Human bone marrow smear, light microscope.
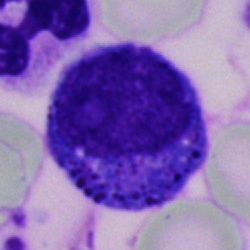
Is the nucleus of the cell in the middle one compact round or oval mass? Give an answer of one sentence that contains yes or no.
Yes, what the nucleus forms is a compact round or oval shape.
